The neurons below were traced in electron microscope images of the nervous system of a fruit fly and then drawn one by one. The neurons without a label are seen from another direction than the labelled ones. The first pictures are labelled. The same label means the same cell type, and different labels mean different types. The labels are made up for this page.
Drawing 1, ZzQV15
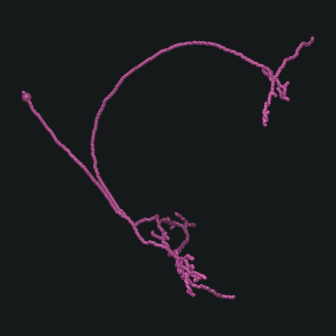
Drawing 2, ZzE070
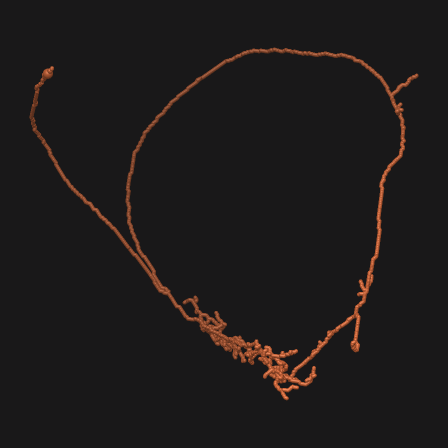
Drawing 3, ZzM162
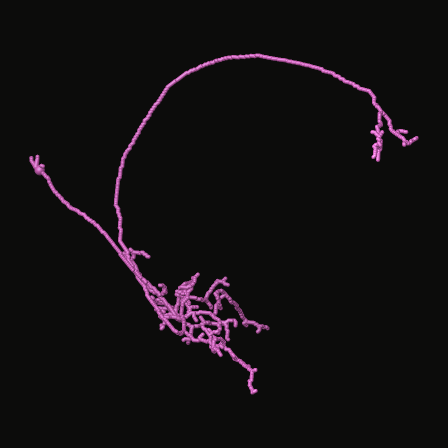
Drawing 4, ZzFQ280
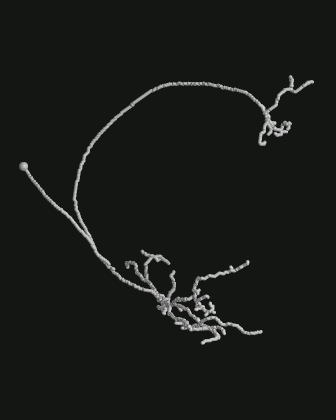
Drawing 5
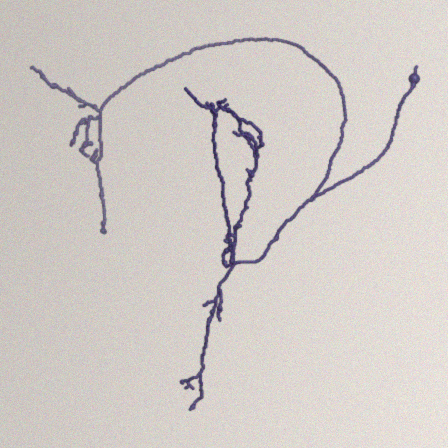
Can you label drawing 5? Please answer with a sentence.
It belongs to ZzQV15.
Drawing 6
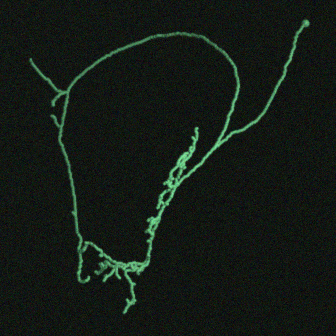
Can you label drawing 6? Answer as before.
It belongs to ZzE070.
